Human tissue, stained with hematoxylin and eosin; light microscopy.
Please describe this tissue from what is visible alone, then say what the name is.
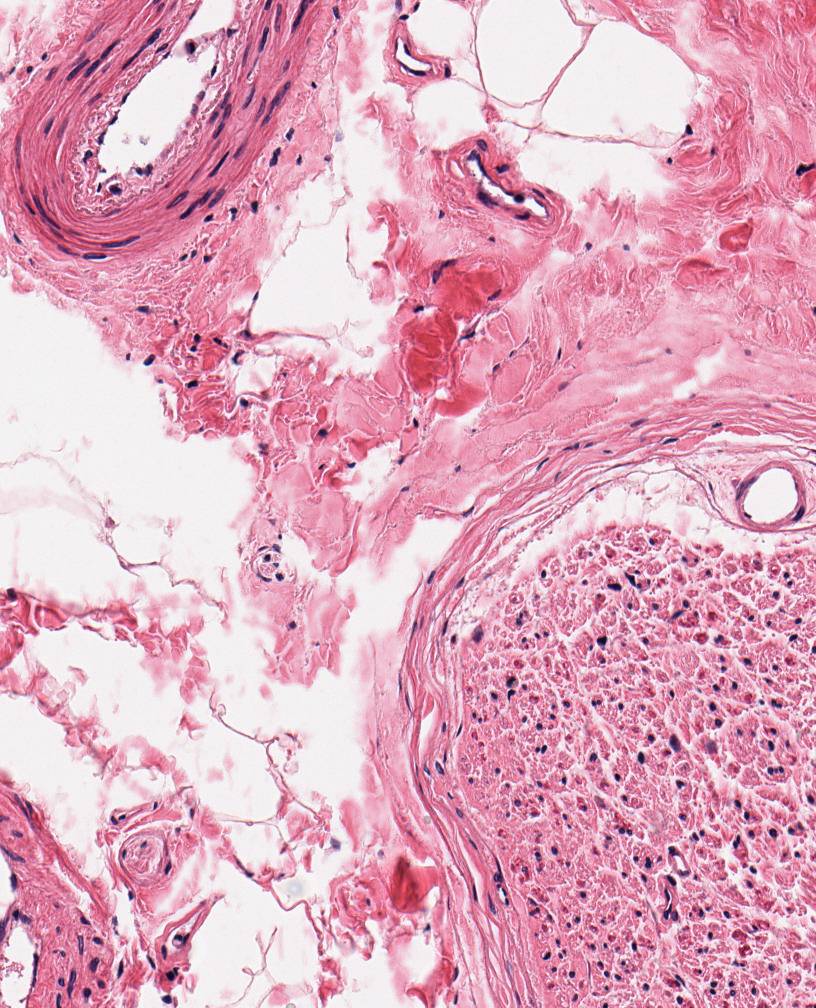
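Lower right: large rounded bundle in cross-section. Within it, fibres cut crosswise as many small pink profiles, dark nuclei scattered between. Upper left: thick-walled vessel, concentric smooth muscle layers around an empty lumen. Top centre: fat cells as large empty polygonal spaces with thin walls. Tissue: tibial nerve.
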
